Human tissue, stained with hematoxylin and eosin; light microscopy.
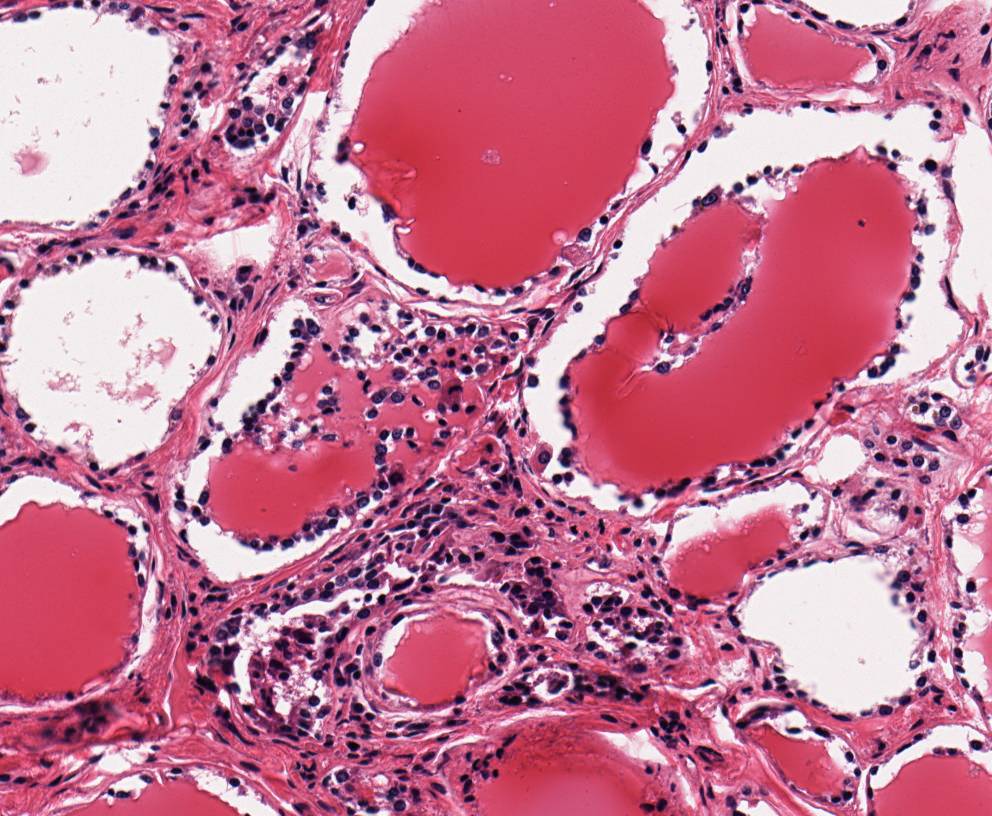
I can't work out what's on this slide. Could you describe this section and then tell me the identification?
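What strikes me first: closely packed rounded follicles of widely varying size, thin strands of stroma between. Most hold homogeneous deep pink colloid. A single layer of flattened to low cuboidal cells lines them, nuclei small, dark and round. Centre and lower centre, the stroma looks more cellular, crowded with small cells with dark nuclei. So, thyroid.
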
